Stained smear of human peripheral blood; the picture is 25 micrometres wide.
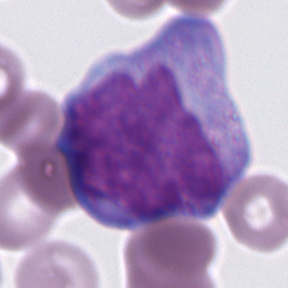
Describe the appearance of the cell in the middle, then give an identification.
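Quick look: the outline's irregular, angular even, rather than round. The nucleus fills the lower left part of the cell. Cytoplasm is pale bluish-grey, with its widest band over on the upper right. That's an atypical promyelocyte.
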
